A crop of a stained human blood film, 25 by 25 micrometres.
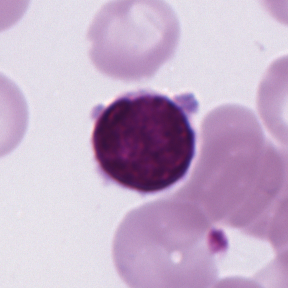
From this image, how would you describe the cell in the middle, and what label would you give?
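Looking at the nucleus, I see dark purple chromatin, densely clumped, and no nucleoli that I can make out. Nor can I find any granules in the cytoplasm. Along the upper edge of the cell sit small pale grey-blue fragments. So this is a typical lymphocyte.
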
